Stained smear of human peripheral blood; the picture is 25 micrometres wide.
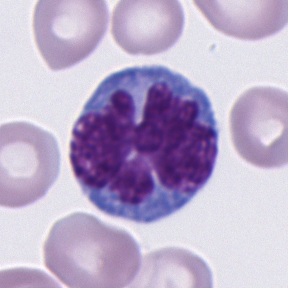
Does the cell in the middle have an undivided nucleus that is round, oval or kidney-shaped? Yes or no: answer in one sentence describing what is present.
No, its nucleus is not undivided; it is divided into lobes or segments.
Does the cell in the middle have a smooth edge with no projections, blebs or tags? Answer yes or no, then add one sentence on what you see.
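Yes. The cell outline is round and smooth.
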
